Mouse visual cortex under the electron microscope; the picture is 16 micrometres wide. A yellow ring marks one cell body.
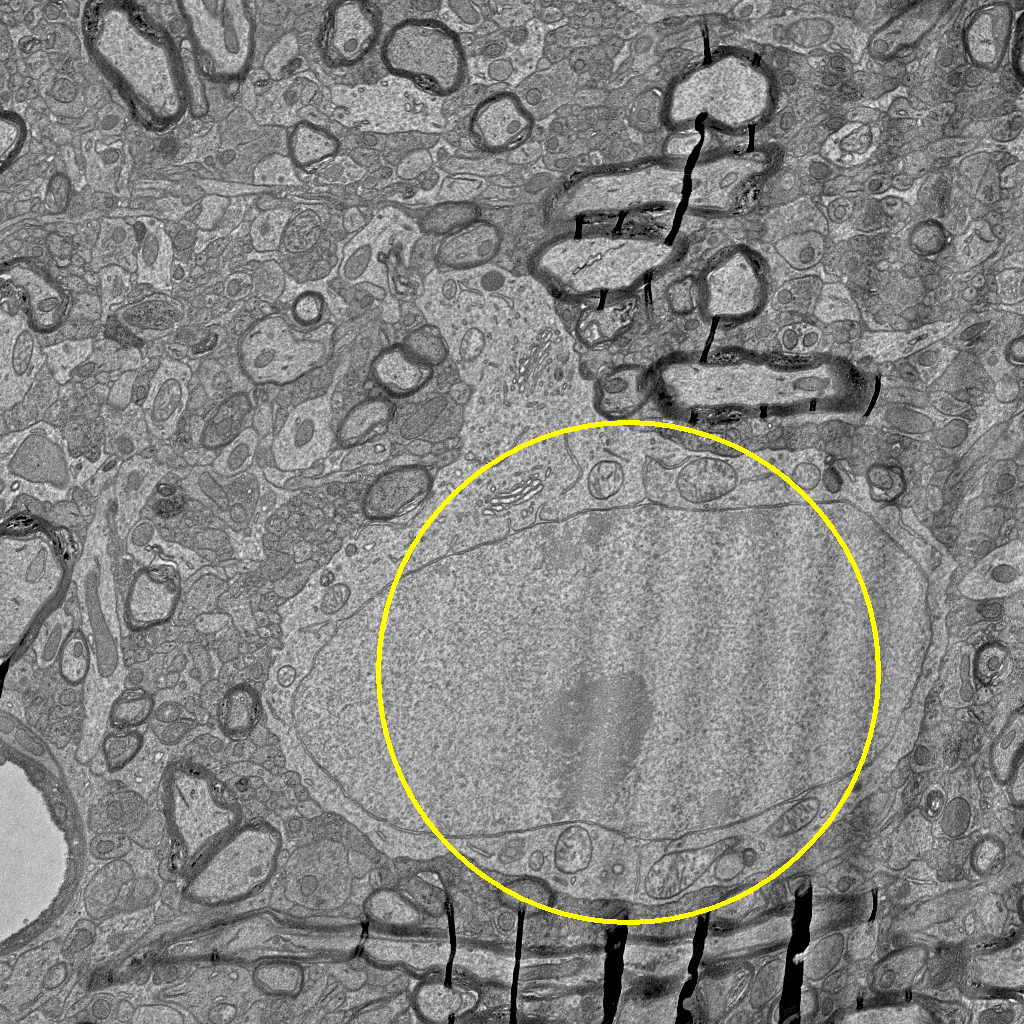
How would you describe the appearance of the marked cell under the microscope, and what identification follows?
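An elongated oval nucleus lies with its long axis horizontal. The envelope is smooth, lacking deep infoldings. Chromatin is pale, finely dispersed, without dense clumps along the envelope. A small cytoplasmic Golgi stack lies above the nucleus's upper left part. This is an excitatory neuron.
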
